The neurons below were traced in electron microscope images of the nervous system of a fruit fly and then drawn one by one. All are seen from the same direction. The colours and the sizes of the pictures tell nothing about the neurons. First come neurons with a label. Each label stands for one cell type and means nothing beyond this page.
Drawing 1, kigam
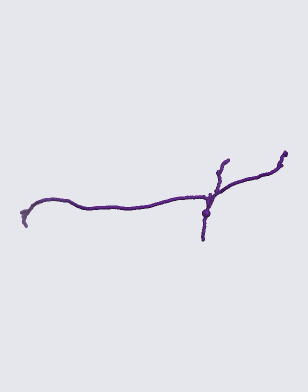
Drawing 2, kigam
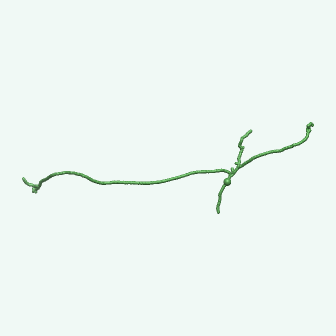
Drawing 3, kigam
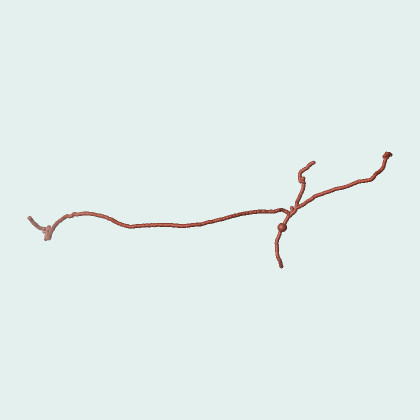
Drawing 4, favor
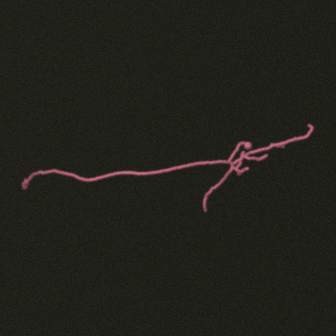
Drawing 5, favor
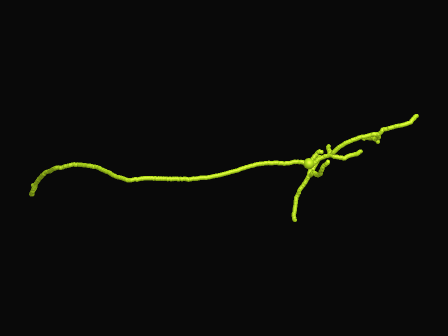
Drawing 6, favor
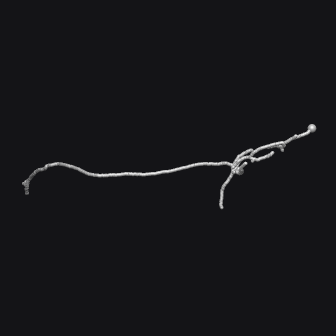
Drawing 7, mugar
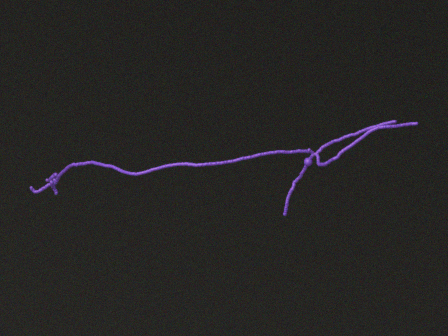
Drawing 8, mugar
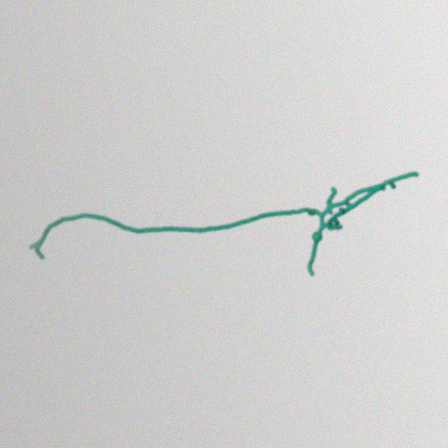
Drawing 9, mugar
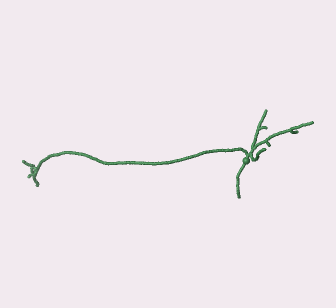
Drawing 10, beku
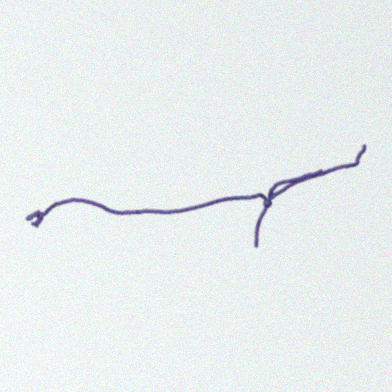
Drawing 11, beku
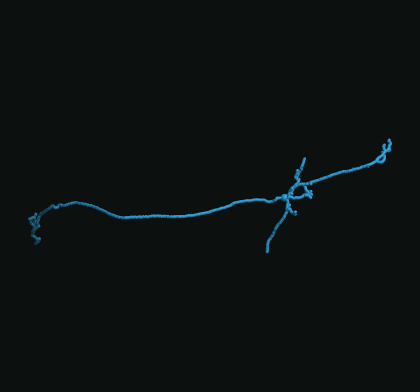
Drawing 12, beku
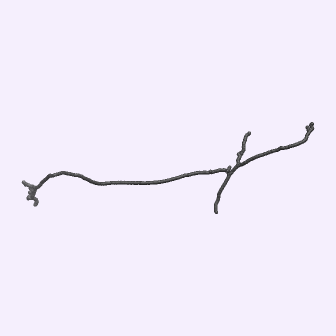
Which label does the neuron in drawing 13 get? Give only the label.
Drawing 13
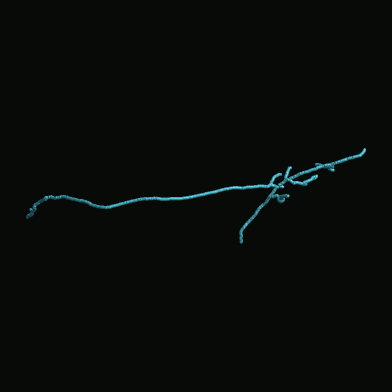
favor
